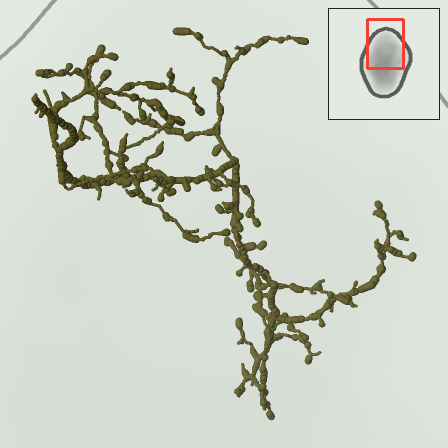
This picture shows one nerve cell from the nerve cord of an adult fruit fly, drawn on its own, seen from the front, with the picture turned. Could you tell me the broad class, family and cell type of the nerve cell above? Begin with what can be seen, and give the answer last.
No cell body is drawn. The picture shows dozens of branch ends. Its broad class is descending neuron. Its family is DNge. The cell type is DNge059.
